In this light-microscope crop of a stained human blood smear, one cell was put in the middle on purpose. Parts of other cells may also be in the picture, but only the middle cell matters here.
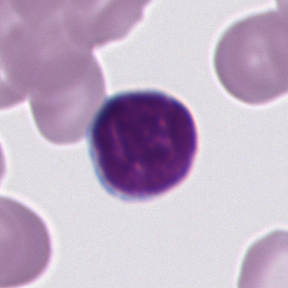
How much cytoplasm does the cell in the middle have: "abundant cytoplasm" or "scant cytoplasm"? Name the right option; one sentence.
What cytoplasm the cell has forms just a narrow rim.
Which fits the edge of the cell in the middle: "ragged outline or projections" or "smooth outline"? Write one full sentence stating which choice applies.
A smooth edge runs around this cell.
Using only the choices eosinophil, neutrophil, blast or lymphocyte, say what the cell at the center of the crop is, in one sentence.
The central cell, amid any neighbouring cells, is a lymphocyte.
